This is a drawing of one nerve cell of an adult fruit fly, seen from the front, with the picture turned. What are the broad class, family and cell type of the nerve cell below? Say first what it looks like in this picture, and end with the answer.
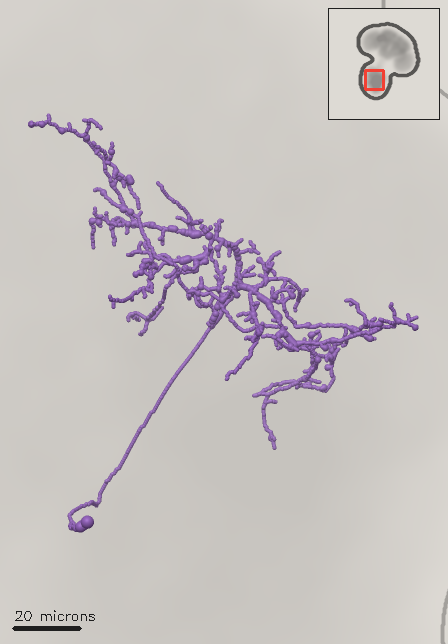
The cell body is at the lower left of the picture. From top to bottom in the picture it spans about 130 microns. The picture shows dozens of branch ends. Its broad class is nerve-cord intrinsic neuron. The family is hemilineage 00A. It is of cell type IN00A054.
